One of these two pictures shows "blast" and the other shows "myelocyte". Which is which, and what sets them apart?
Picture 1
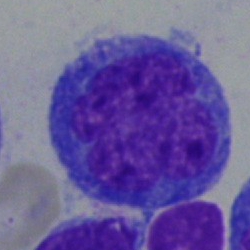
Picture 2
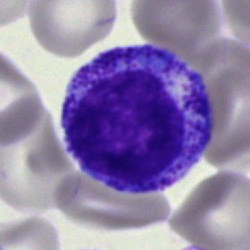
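My reading is that picture 1 holds the blast and picture 2 the myelocyte. Both outlines look round, so the differences must lie inside. In the blast the cytoplasm is just a narrow deep-blue rim around the nucleus, and I can see no granules in it.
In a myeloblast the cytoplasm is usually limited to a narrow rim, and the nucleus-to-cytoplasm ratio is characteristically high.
The myelocyte's nucleus, by contrast, lies off-centre toward the lower left, leaving a wider band of cytoplasm at the upper right. Its chromatin is dark purple and dense, while the blast's purple chromatin shows scattered darker clumps against a lighter background.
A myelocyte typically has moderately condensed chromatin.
I can't make out a distinct nucleolus in the myelocyte. And along the blast's upper edge there are small ragged projections.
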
